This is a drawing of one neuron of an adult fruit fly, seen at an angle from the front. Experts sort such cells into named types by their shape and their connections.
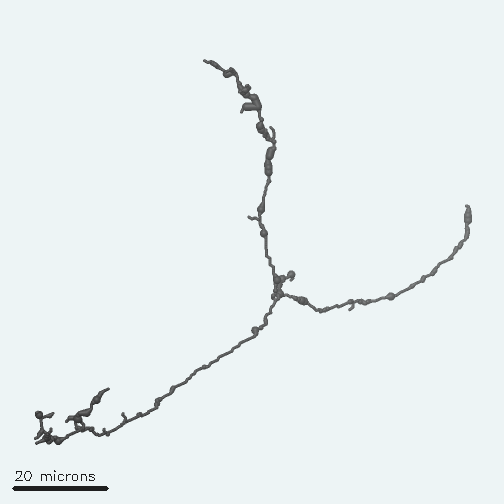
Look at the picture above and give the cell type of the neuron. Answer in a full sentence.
The cell type is SNpp41.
